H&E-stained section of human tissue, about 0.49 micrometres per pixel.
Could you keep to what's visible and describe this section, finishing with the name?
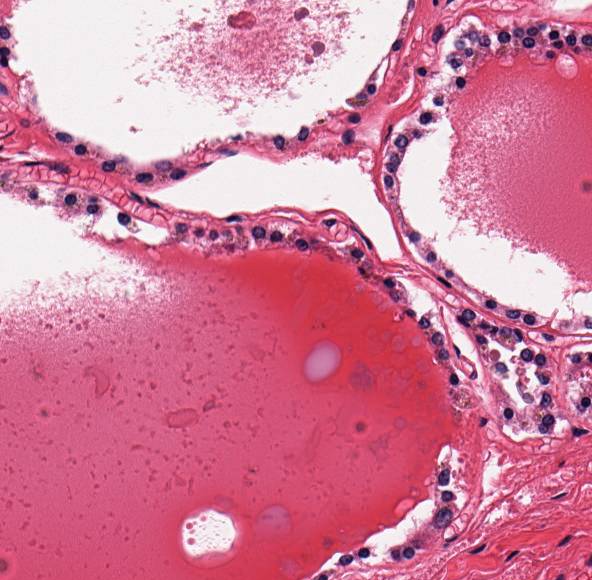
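A few large rounded follicles, divided by thin partitions, occupy most of the field. A single layer of flattened to low cuboidal epithelial cells lines each. Their small, round, dark-staining nuclei form one row without overlap. The pink fibrous stroma between follicles is thin, somewhat thicker at the lower right corner. This section is thyroid.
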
